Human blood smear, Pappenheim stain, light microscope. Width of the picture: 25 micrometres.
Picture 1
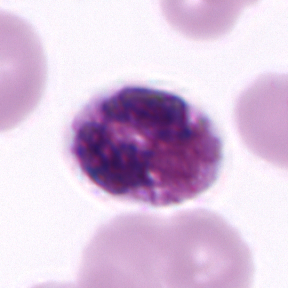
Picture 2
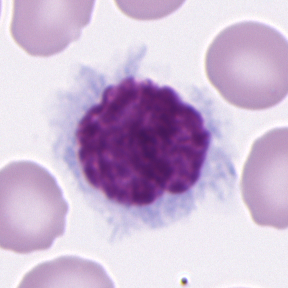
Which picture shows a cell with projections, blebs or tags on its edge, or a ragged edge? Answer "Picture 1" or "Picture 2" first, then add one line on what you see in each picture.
Picture 2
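What picture 1 shows: The cell surface has no projections.
What picture 2 shows: The cell border is ragged and indistinct rather than smooth.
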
